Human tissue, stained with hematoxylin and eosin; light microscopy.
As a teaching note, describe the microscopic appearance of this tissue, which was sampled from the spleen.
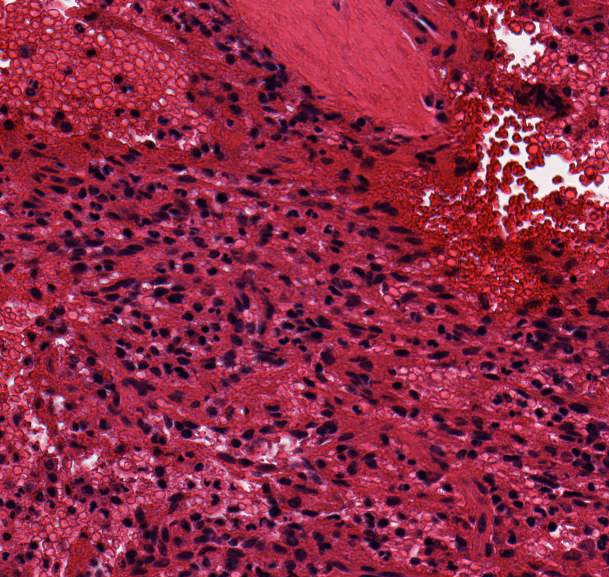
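So, the centre and lower part hold a dense, cellular sheet of spindle to oval cells, nuclei dark-staining and oval to elongated. Red blood cells lie densely packed in the upper left corner. At top centre there's a band of homogeneous pink material with few nuclei.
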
